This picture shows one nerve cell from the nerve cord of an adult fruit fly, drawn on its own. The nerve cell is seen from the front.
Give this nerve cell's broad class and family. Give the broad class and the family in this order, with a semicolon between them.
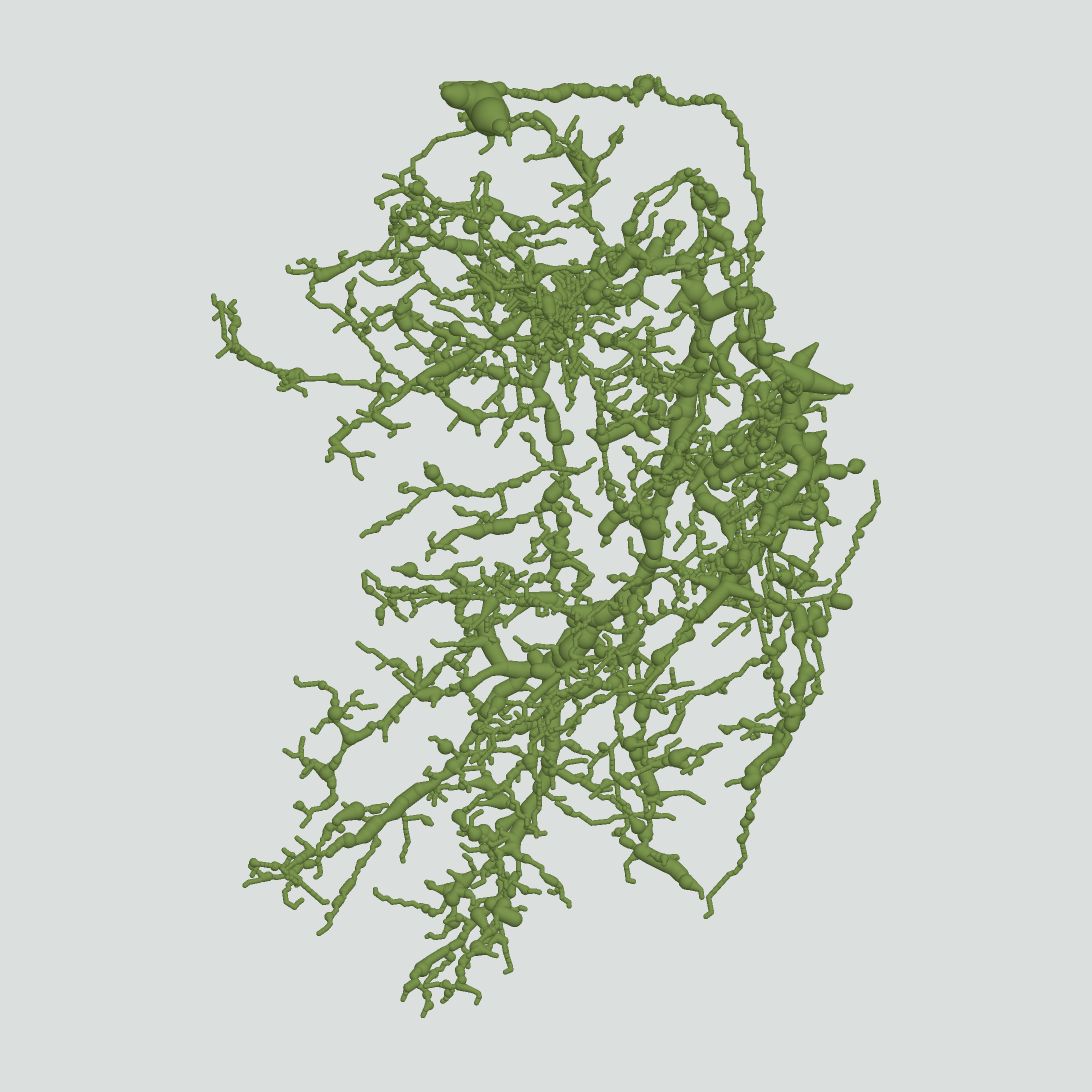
nerve-cord intrinsic neuron; hemilineage 19A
